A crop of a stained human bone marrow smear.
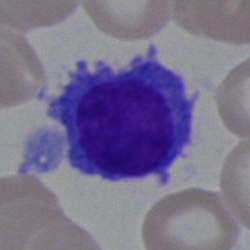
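Plasma cell at the centre of a stained bone marrow smear. Its outline is ragged and irregular rather than smooth, with short cytoplasmic projections standing out all around the margin. The cytoplasm is deep blue, and the nuclear chromatin is dark purple and densely stained.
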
